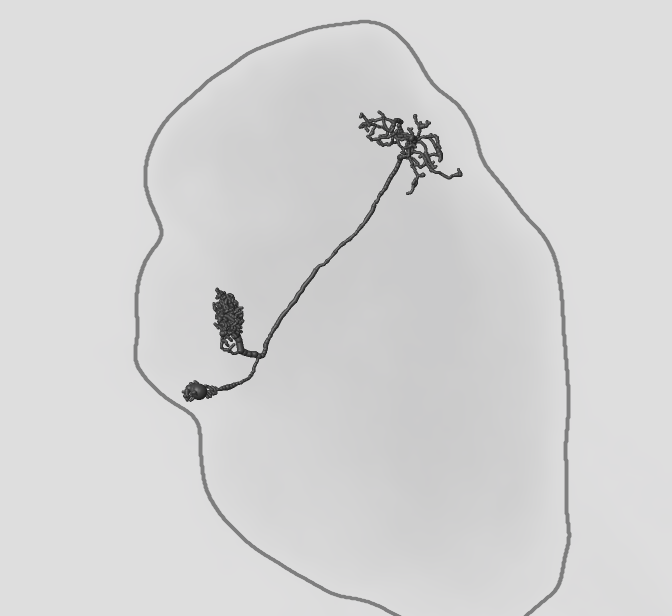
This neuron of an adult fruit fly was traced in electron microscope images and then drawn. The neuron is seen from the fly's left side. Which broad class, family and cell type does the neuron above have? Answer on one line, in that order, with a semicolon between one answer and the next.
central-brain intrinsic neuron; class ALPN; DP1l_adPN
